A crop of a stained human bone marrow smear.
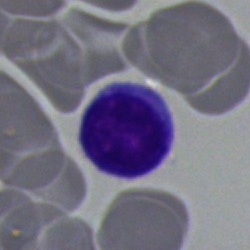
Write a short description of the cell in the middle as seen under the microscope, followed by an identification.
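Notice first how little cytoplasm there is: at most a very thin rim shows at the edge. Now look at the chromatin, which is dense and deep purple, with only faint mottling. You won't find any granules in this cell, and no vacuoles either. What you have here is a lymphocyte.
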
